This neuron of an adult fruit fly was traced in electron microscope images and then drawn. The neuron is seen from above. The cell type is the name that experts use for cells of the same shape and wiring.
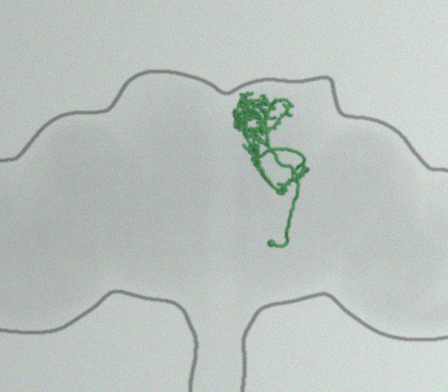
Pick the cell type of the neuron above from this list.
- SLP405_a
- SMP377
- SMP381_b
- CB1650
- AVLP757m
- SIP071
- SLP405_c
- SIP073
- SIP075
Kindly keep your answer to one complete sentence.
The cell type carried by this neuron is SMP377.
